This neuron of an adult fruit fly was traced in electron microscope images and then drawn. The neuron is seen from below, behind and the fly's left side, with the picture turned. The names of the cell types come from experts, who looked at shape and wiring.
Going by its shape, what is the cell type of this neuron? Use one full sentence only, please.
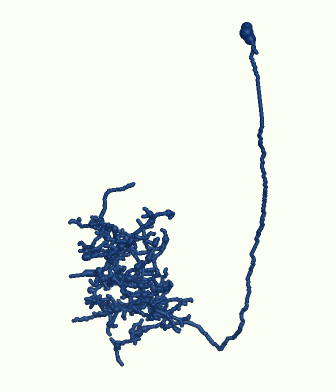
This particular neuron has the cell type Li34a.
